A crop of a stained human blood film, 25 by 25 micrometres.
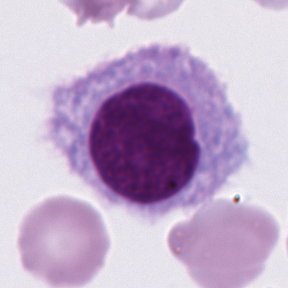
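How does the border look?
Irregular and frayed, with many fine short projections.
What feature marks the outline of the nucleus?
A small notch on its right side.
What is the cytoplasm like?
Lacy and mottled in texture, with no distinct granules.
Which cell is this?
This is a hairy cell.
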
